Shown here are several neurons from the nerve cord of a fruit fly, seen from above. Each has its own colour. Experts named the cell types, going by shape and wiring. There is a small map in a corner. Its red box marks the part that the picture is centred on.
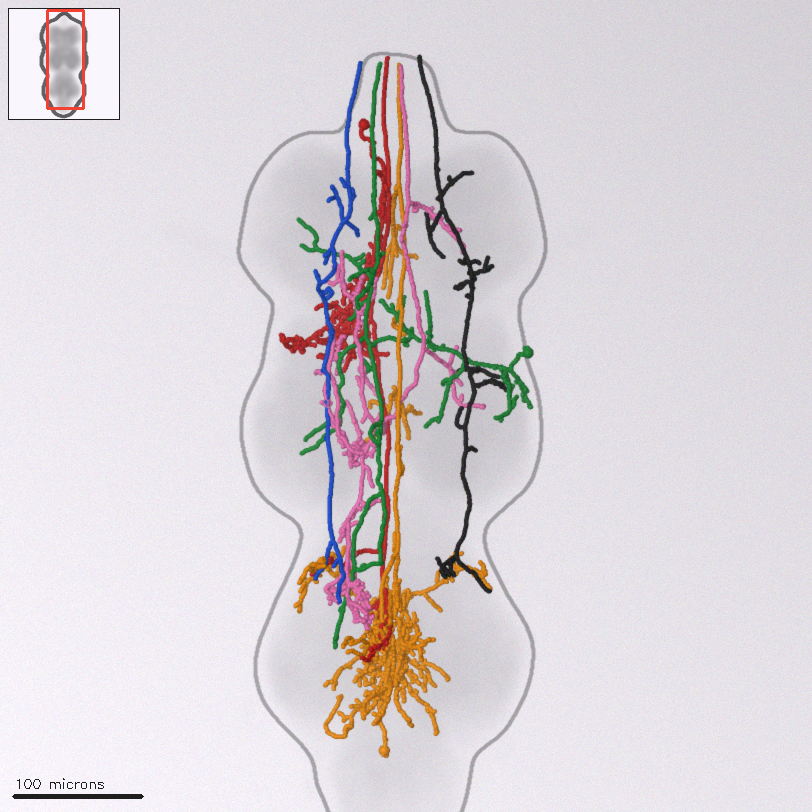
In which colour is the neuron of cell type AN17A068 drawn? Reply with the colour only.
red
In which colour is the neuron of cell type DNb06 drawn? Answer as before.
black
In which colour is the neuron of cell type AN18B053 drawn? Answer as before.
green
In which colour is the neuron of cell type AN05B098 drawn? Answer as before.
orange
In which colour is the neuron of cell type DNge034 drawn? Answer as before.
blue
